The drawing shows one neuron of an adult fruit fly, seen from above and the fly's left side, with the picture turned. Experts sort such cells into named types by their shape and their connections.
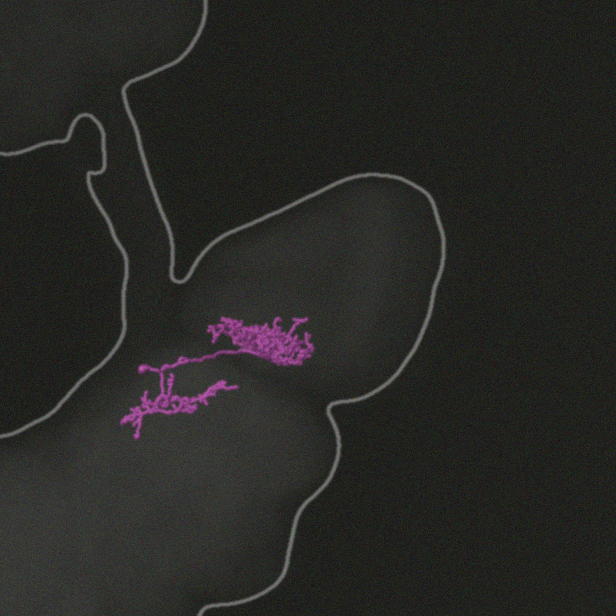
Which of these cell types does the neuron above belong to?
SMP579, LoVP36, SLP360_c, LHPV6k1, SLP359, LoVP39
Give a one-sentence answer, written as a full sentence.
For this neuron, the cell type is LoVP39.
